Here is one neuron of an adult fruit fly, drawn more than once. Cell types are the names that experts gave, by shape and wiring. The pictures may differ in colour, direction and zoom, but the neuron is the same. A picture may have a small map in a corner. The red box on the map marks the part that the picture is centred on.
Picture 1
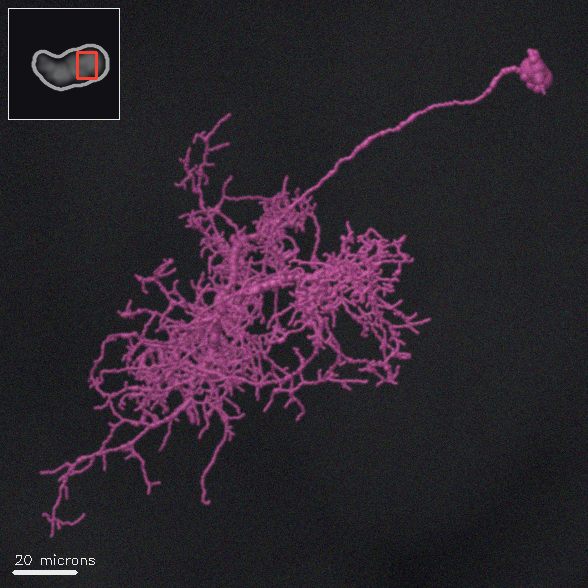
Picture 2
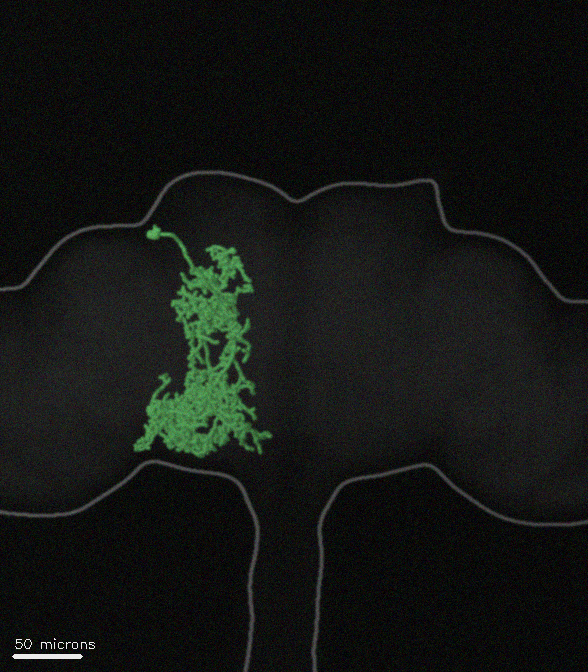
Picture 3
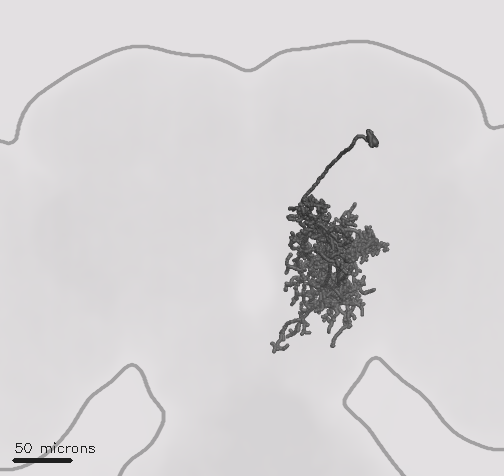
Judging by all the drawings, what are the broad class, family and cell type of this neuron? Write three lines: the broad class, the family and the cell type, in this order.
central-brain intrinsic neuron
hemilineage AOTUv1_ventral
PS013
